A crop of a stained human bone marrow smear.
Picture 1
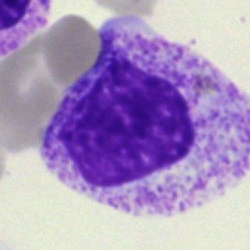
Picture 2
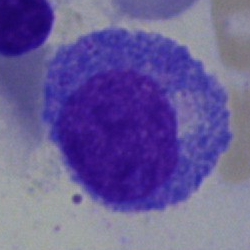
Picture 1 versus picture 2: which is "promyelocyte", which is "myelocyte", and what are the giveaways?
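Picture 1 shows the myelocyte, and picture 2 the promyelocyte. In both, the nucleus sits off-centre, but in the myelocyte it lies toward the upper left, and in the promyelocyte toward the lower left. Look at the chromatin of the myelocyte: it is dark purple and clumped, with small paler gaps between the clumps. Its cytoplasm is plentiful and forms a broad band that is widest on the right side. Pale grey red cells press against its upper-left edge. The promyelocyte is round, and its edge is finely bumpy and scalloped. Its cytoplasm is abundant and deep blue, with a pale zone lying against the upper-right side of the nucleus.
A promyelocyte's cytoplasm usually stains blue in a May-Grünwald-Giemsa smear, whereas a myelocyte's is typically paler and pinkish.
In the upper-left corner of picture 2 you can also see part of another dark-stained nucleated cell, not touching the promyelocyte.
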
